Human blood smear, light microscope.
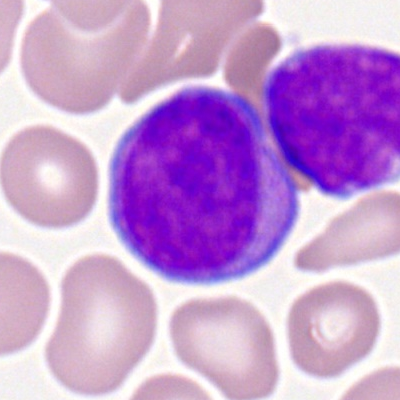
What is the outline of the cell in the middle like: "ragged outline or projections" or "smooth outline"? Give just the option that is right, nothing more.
Smooth outline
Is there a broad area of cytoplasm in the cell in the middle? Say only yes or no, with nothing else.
No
